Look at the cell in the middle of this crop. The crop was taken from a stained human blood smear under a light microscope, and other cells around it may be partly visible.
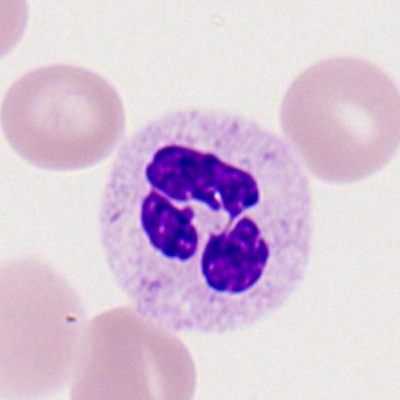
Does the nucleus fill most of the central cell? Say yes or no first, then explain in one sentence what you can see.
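No. The cytoplasm is abundant and pale pinkish-lilac.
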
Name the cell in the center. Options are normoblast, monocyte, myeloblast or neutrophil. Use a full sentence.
On this slide crop, the central cell is a neutrophil.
